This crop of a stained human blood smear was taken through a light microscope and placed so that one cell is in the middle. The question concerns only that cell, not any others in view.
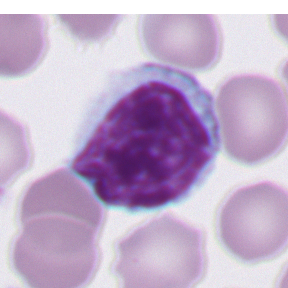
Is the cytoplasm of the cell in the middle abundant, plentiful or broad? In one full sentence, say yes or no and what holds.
No, the cytoplasm amounts to no more than a narrow rim.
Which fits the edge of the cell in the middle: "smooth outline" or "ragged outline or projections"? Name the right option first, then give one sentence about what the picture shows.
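Ragged outline or projections. The cell's outline is slightly ragged along its upper edge.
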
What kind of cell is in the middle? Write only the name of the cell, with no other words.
typical lymphocyte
